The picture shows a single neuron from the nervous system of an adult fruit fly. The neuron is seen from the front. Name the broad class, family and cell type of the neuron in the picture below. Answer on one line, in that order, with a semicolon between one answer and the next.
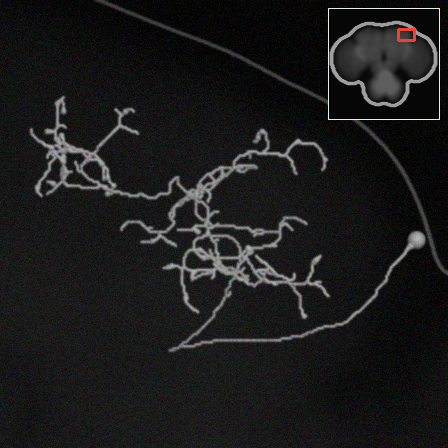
central-brain intrinsic neuron; hemilineage LHp1; LHPV4d3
